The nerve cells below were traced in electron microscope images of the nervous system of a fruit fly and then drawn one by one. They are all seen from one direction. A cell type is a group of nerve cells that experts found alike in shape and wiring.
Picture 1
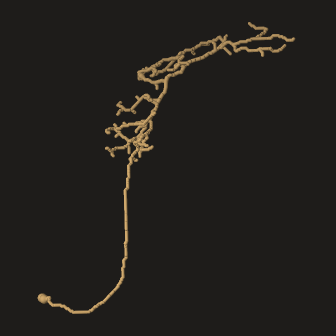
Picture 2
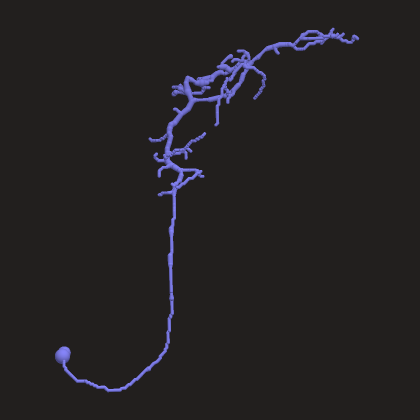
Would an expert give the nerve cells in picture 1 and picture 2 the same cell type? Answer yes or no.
no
